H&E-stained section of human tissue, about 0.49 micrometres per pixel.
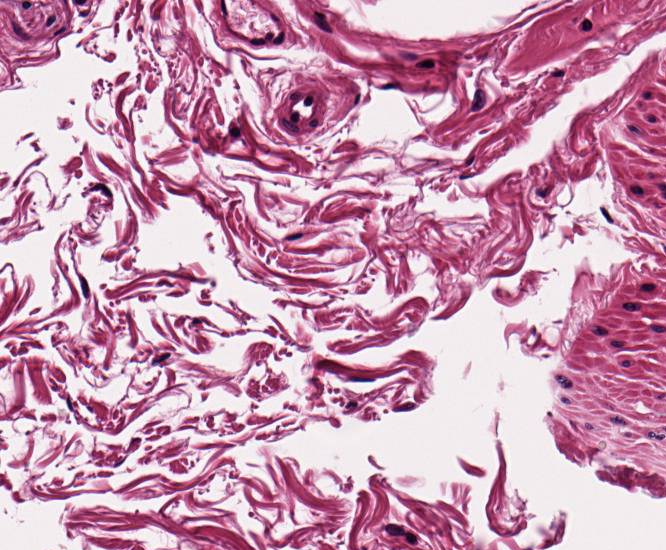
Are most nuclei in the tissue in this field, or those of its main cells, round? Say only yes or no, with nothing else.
No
